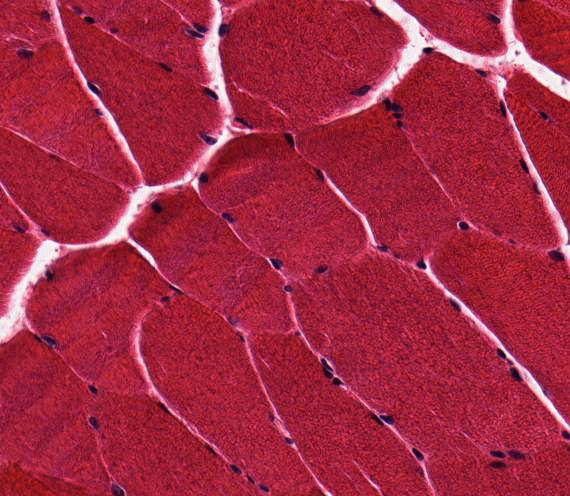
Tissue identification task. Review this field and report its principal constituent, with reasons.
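The tissue here is skeletal muscle. Its fibres are polygonal, with flattened sides where they press against their neighbours.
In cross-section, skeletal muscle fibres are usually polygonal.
Small, dark purple, flattened nuclei lie at the fibre edges, just beneath the borders.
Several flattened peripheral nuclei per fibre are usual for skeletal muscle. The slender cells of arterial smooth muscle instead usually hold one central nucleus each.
The fibre cytoplasm is deep red-pink and finely stippled.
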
